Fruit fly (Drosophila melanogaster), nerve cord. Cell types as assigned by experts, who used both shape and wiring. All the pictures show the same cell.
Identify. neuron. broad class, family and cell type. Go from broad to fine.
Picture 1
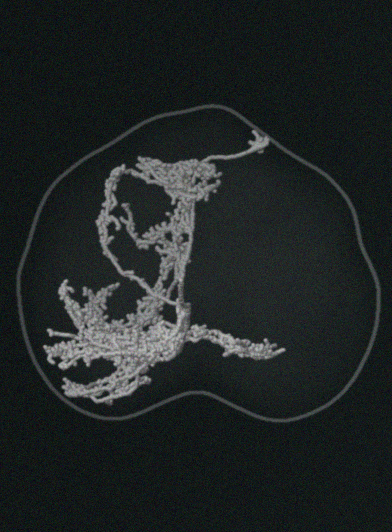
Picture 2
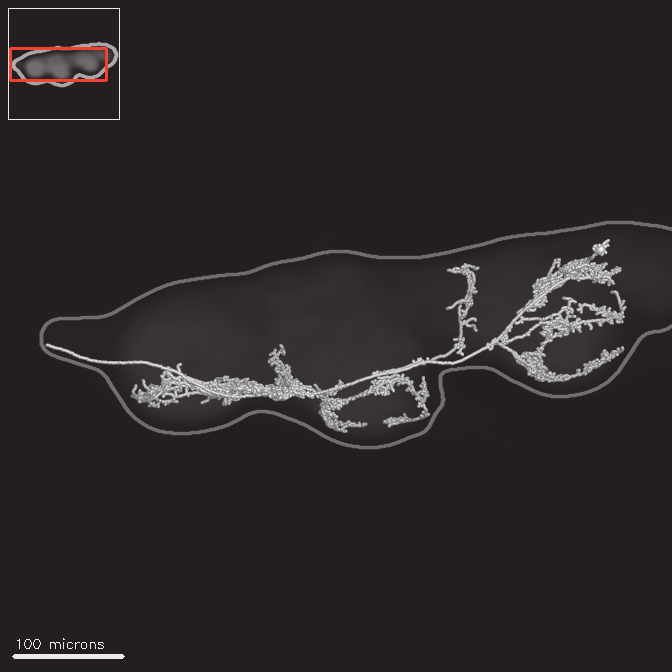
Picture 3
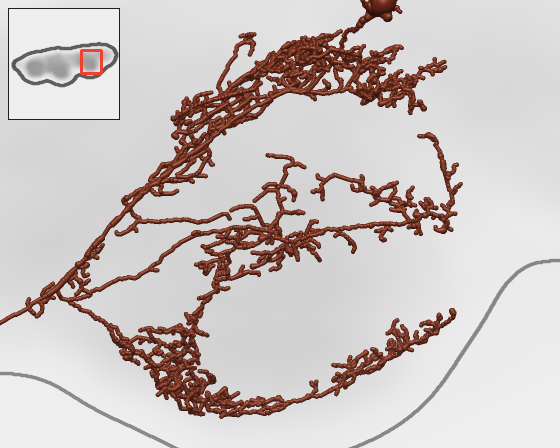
ascending neuron; hemilineage 05B; AN05B009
